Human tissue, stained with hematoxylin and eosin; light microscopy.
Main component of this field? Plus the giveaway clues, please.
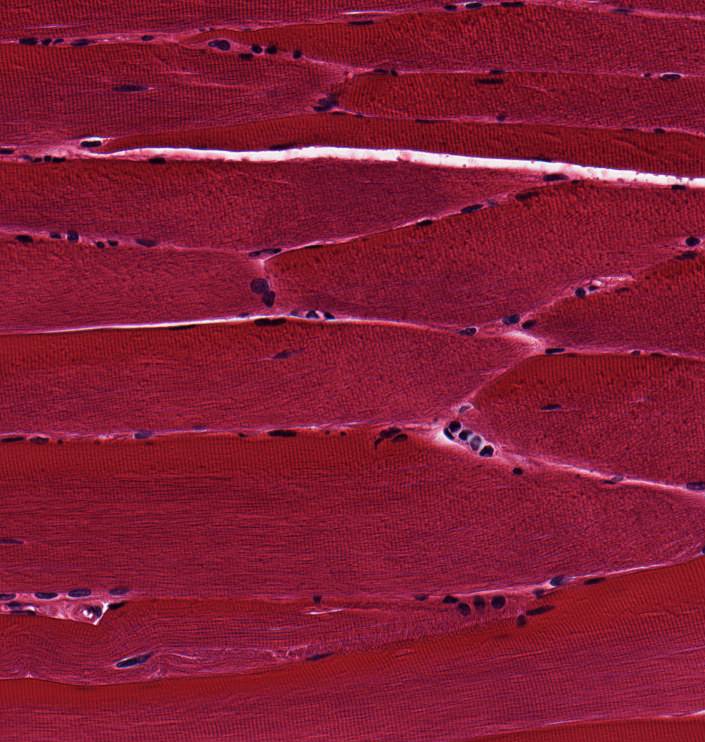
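Skeletal muscle fills this field, its long, parallel fibres running roughly horizontally from edge to edge. Fine cross-striations run across the width of the fibres, and the dark, flattened nuclei lie at the fibre edges rather than centrally.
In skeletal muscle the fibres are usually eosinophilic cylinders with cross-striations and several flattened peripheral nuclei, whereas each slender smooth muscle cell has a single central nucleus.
Here the cytoplasm stains a deep, even red with eosin.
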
